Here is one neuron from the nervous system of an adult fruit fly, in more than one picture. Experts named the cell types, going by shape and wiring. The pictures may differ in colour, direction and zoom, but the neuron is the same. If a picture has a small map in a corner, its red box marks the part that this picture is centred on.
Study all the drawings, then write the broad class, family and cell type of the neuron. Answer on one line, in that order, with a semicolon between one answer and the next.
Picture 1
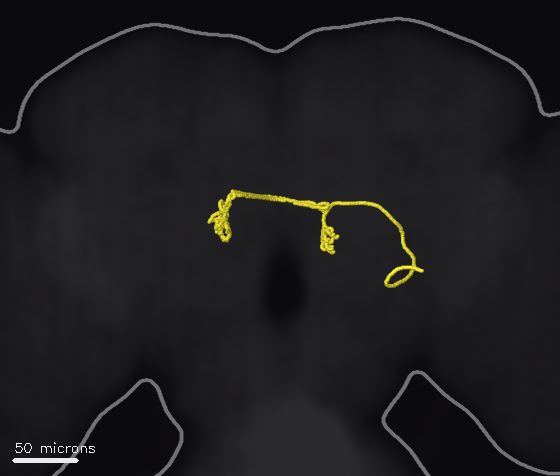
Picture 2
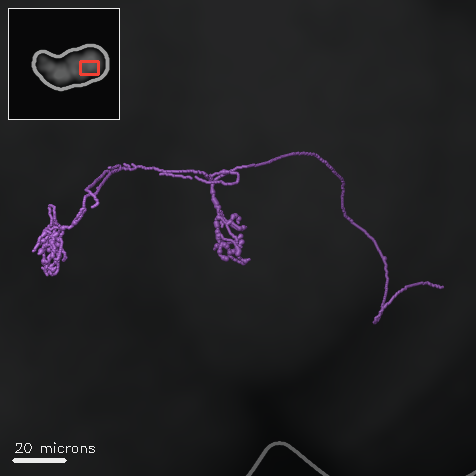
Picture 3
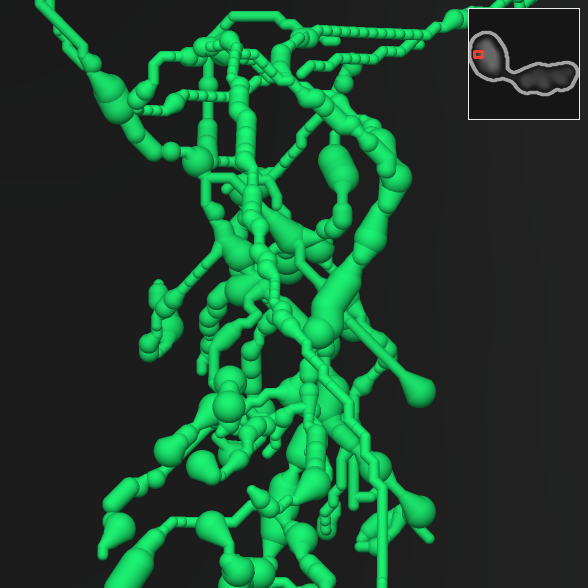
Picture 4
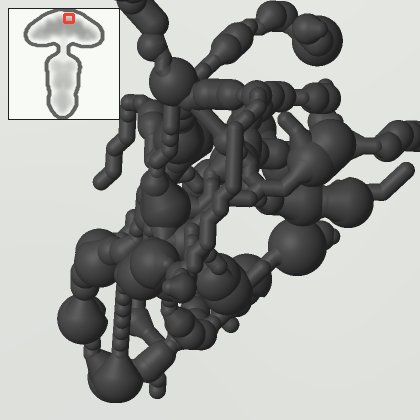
sensory neuron entering the brain; class olfactory; ORN_DC4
